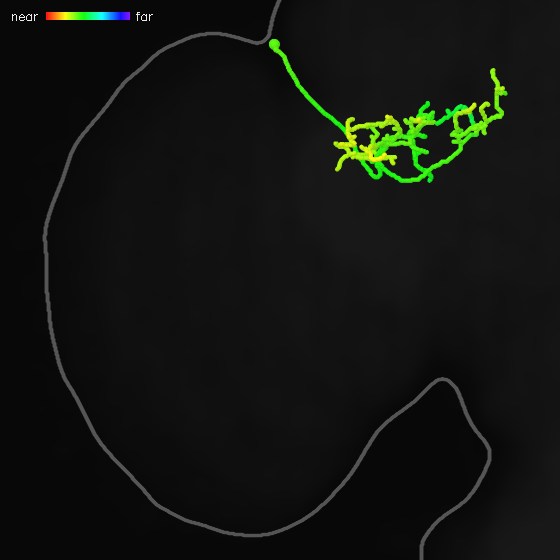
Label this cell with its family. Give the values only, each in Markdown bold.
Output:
**hemilineage VPNp1_medial**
